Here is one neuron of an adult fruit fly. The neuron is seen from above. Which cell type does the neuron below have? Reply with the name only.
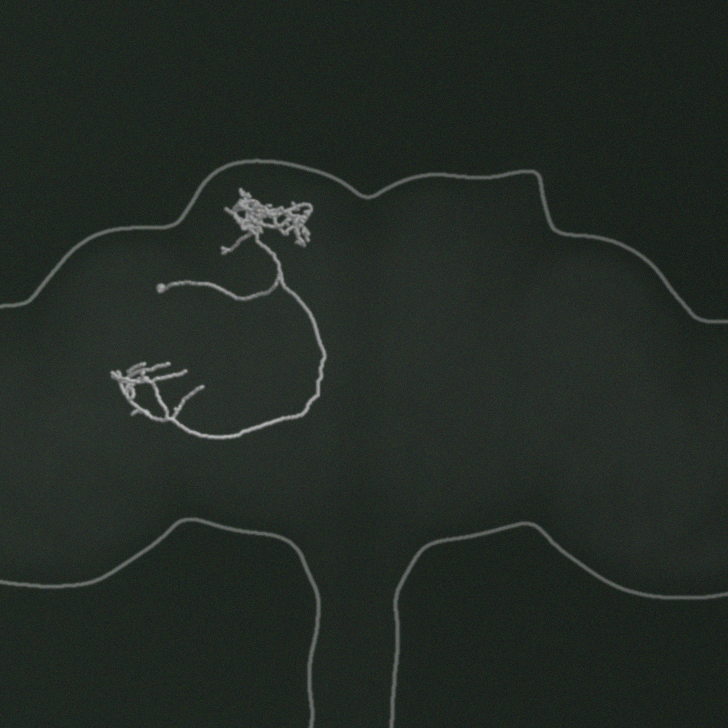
M_lvPNm41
